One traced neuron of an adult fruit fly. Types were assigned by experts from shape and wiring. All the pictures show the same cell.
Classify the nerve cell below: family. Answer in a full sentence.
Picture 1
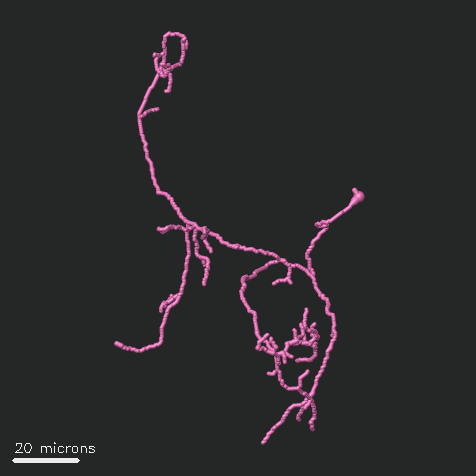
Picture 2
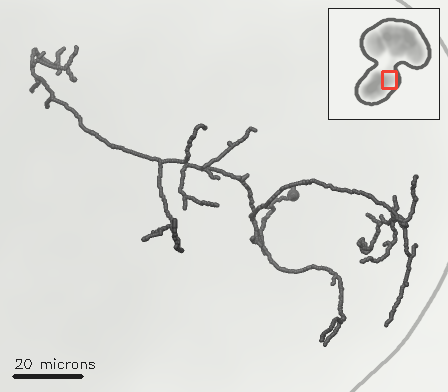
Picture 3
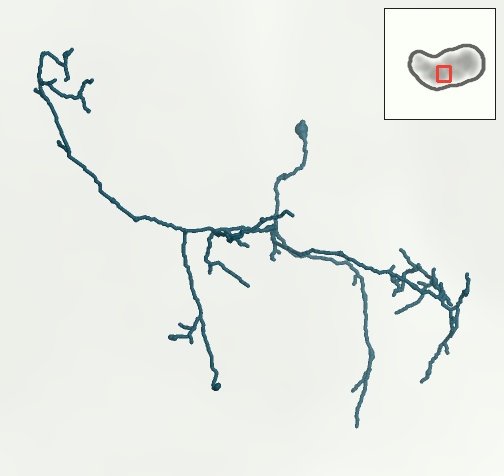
The family is hemilineage 21A.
